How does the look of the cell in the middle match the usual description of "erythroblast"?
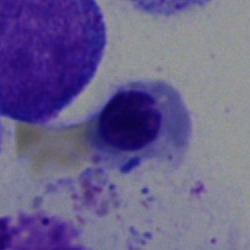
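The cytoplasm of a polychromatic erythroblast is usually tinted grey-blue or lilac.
The pale grey-blue cytoplasm of this erythroblast, forming a moderate rim that is widest on the right, goes with that.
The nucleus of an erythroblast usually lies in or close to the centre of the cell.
Here it sits off-centre toward the left, which does not go with that. The chromatin is dense and dark purple, staining the nucleus almost uniformly deep, and the cell outline is irregular rather than a smooth circle.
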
